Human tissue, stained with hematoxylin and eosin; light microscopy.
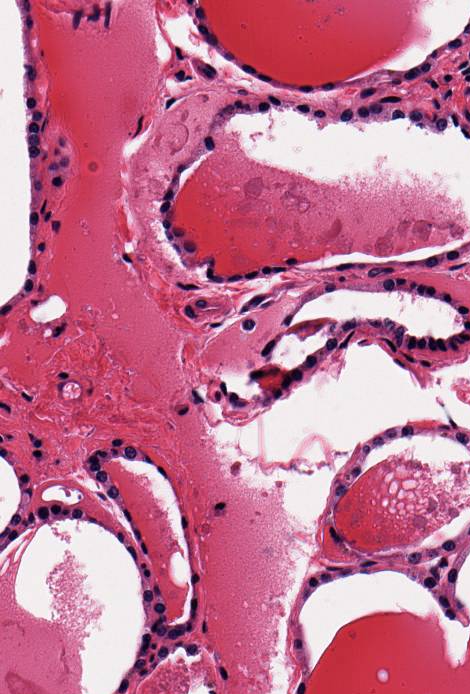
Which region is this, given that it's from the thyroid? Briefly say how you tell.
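Thyroid follicle is what the field shows. Point one: the follicles are lined by a single layer of flattened to low cuboidal cells. Point two: their nuclei are small, dark and round, in one row without overlap.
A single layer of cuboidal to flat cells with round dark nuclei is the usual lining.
Point three: no papillary projections enter the lumens.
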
